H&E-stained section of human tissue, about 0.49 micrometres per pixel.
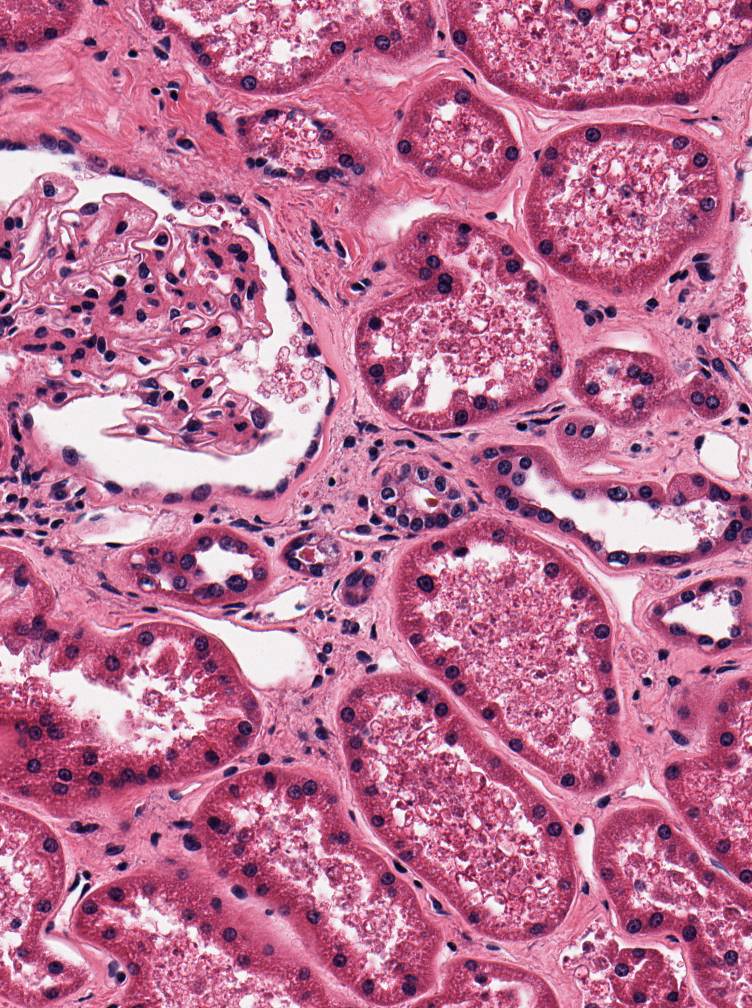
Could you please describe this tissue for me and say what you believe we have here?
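Tubules, cut across and obliquely, crowd most of the field; stroma between is narrow. Larger ones: single layer of cuboidal to low columnar cells, cytoplasm abundant, granular, eosinophilic. Thin white clefts, as from processing shrinkage, separate several from stroma. No fat cells. So: renal cortex.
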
